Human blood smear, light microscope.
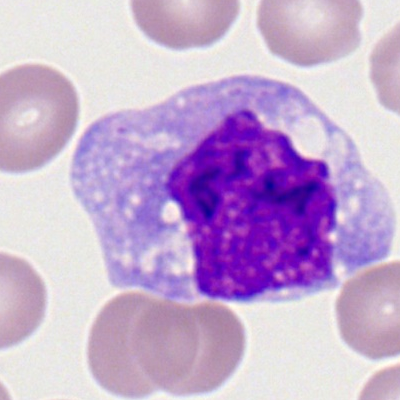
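Monocyte, checked point by point. First, the nucleus has an irregular, folded contour with indentations and lies toward the right side of the cell. Second, the cytoplasm is abundant, covering more area than the nucleus. Third, many small clear vacuoles are scattered through that cytoplasm.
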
